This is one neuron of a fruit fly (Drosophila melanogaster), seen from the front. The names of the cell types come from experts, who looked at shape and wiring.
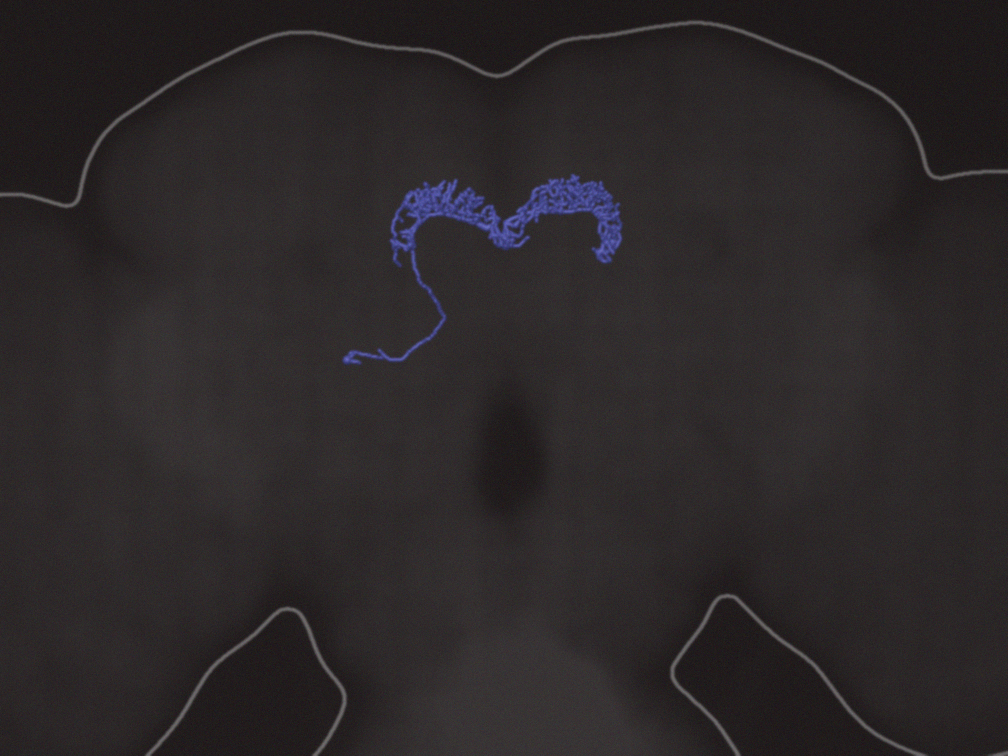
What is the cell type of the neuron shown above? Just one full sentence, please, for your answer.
The type assigned to this neuron is Delta7.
